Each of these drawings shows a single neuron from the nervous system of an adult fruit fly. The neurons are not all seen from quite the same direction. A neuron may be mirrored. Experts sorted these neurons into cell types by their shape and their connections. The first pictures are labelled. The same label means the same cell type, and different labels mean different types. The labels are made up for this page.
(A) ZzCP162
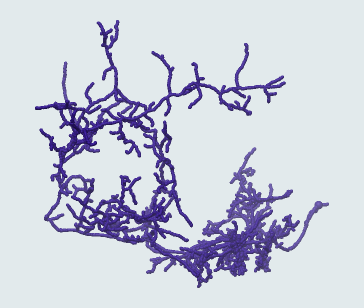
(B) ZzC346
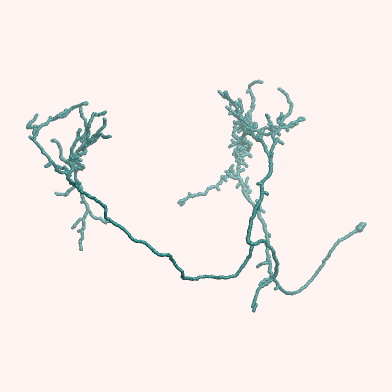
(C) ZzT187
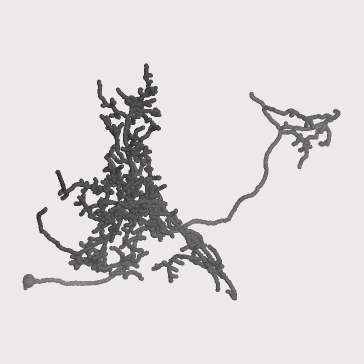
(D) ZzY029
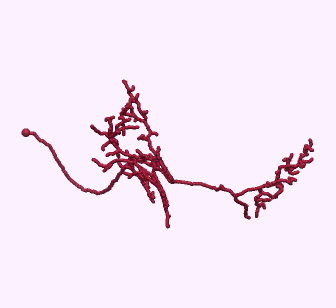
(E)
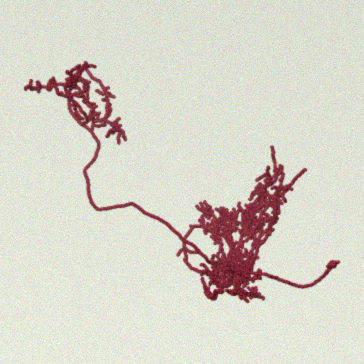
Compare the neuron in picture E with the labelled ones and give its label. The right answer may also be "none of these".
none of these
